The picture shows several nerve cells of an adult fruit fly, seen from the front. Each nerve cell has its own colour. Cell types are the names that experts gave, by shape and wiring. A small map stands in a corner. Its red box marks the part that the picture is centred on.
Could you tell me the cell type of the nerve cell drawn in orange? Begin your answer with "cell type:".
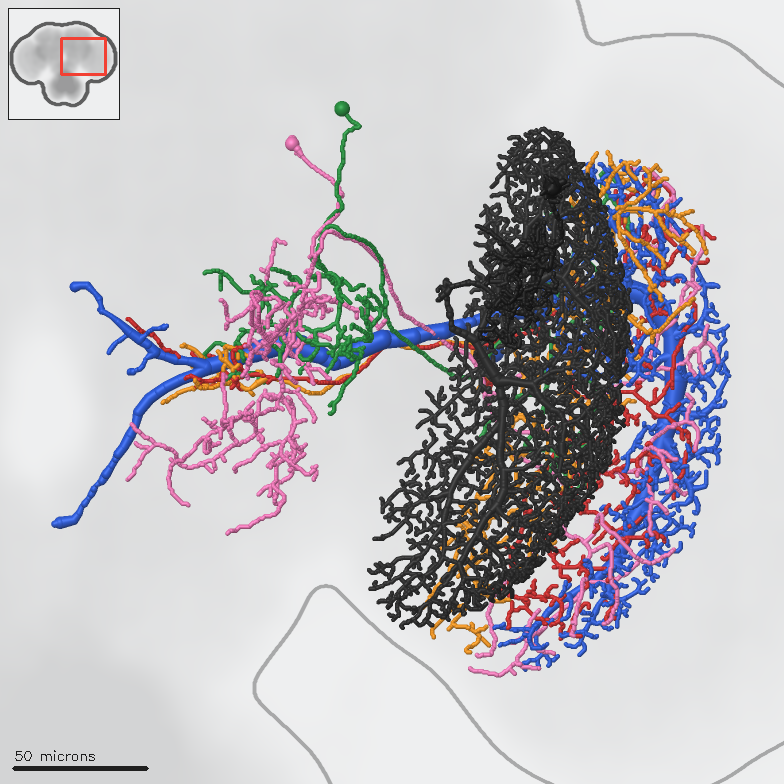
cell type: VST2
